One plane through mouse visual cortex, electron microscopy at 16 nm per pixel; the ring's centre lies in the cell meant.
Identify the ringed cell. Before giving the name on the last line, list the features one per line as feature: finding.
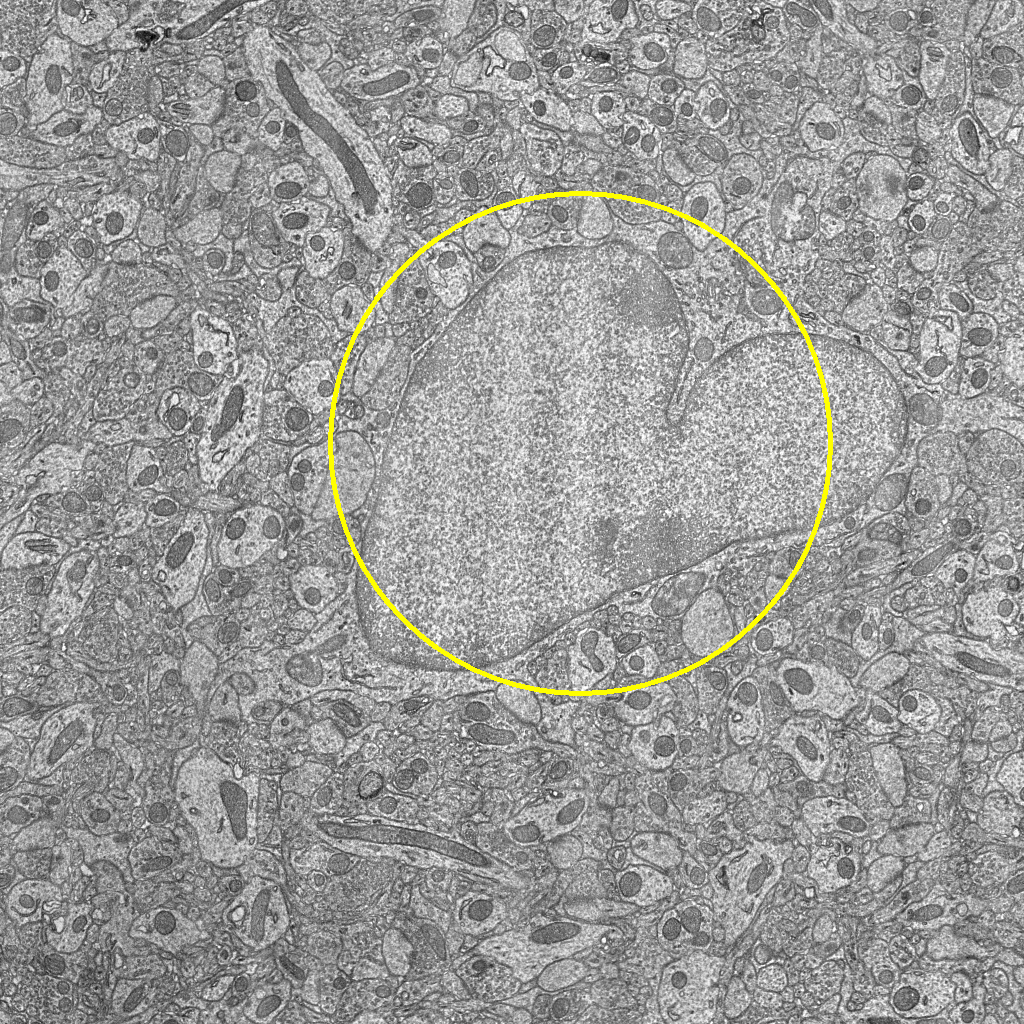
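Shape: large nucleus, irregular in outline rather than round.
Fold: a single deep, narrow fold of the envelope cutting in from the upper edge.
Chromatin: mostly pale and finely granular, with a few darker patches.
Cytoplasm: no dark dense bodies seen.
Cell type: astrocyte.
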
